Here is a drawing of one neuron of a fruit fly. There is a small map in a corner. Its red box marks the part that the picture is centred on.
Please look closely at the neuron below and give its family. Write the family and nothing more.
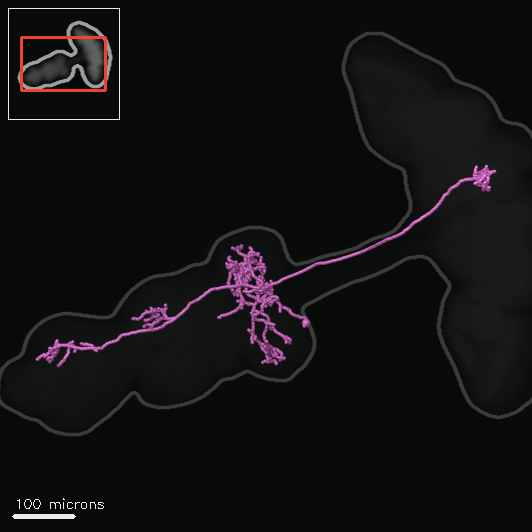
hemilineage 09B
